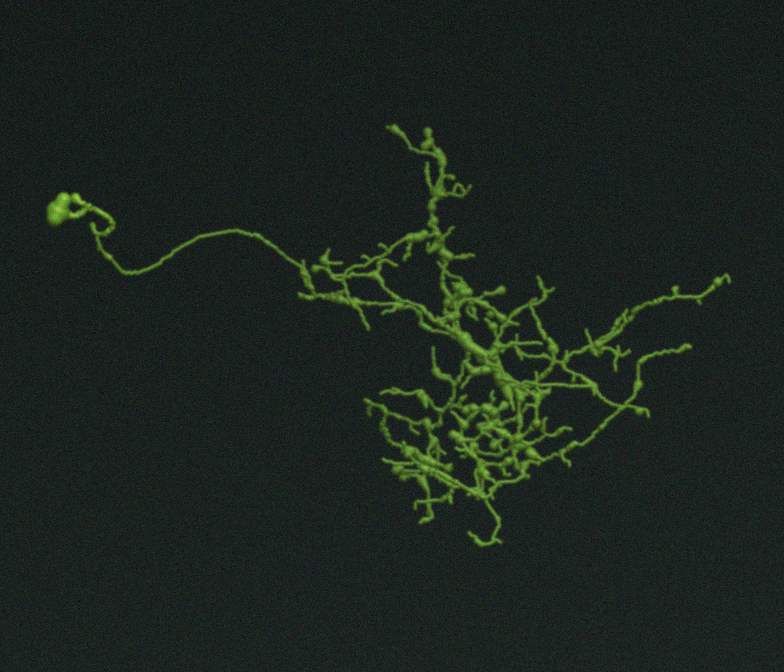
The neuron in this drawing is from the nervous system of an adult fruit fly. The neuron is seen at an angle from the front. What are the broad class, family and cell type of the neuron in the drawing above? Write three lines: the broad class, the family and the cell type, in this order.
nerve-cord intrinsic neuron
hemilineage 09A
IN09A031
